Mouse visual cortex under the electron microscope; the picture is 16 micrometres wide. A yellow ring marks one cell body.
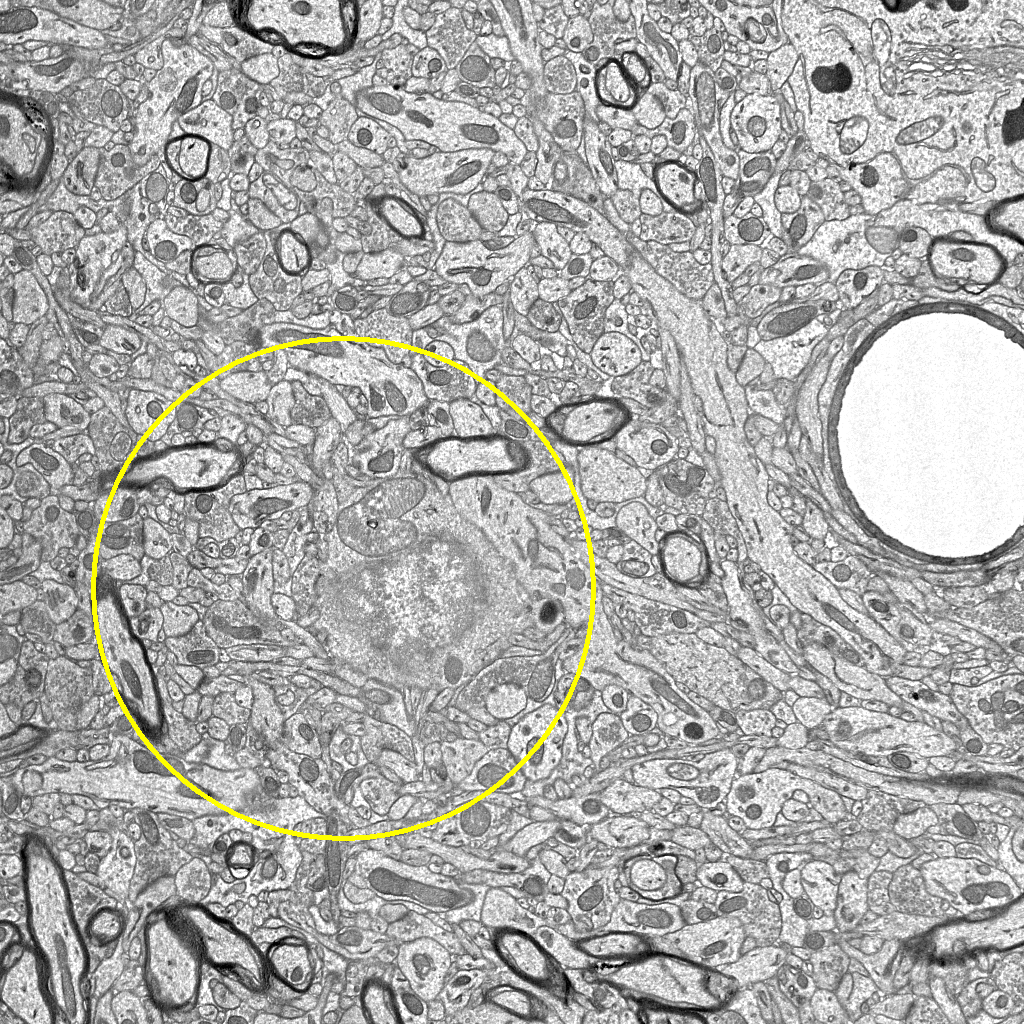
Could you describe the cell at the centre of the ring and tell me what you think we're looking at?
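The nucleus has a blurred edge here, no crisp envelope line around most of it. Inside it's finely granular and mottled, and there's no dark chromatin band along the margin. One small, very dark round body sits in the cytoplasm on the right, and fine fibrils fan downward from below the nucleus. That's an oligodendrocyte.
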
